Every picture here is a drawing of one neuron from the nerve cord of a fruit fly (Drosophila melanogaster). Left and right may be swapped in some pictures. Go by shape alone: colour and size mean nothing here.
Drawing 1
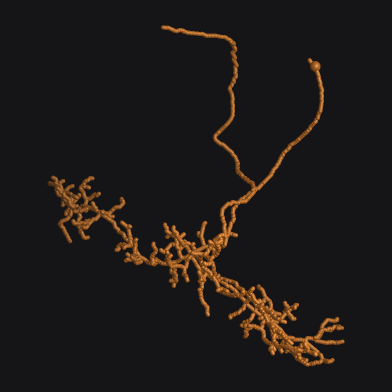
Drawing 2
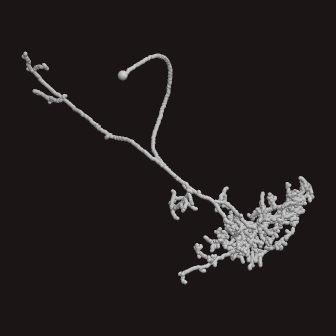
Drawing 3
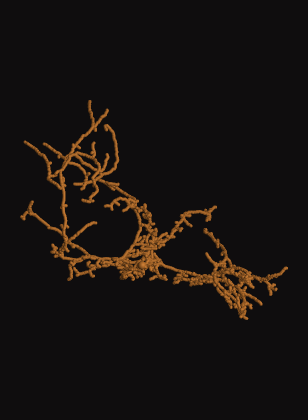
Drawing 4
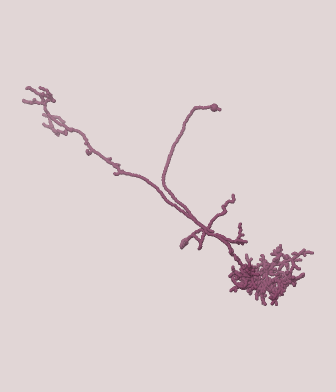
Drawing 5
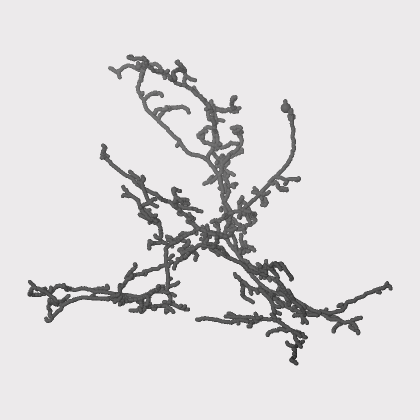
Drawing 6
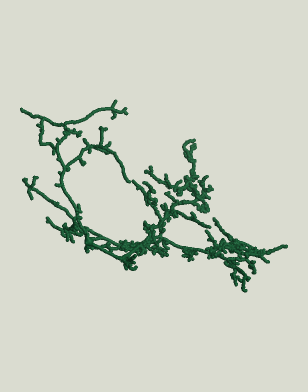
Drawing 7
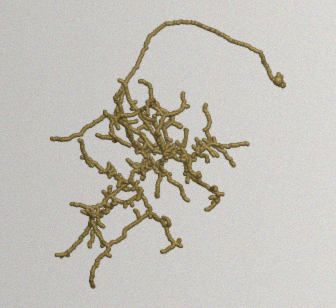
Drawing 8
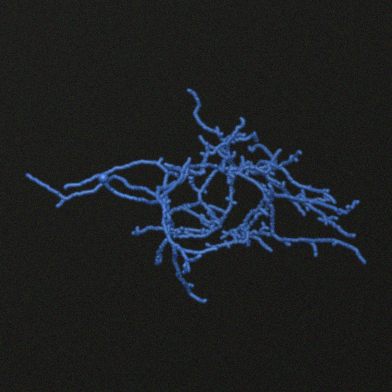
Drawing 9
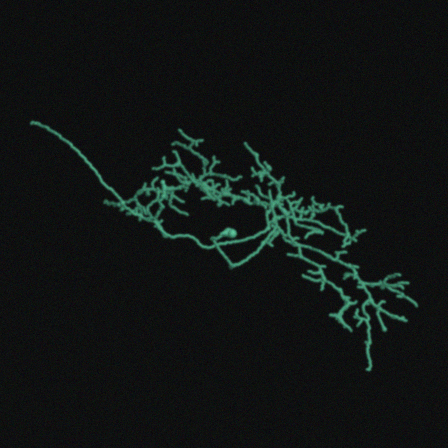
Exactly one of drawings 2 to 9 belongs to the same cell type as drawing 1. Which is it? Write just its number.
9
